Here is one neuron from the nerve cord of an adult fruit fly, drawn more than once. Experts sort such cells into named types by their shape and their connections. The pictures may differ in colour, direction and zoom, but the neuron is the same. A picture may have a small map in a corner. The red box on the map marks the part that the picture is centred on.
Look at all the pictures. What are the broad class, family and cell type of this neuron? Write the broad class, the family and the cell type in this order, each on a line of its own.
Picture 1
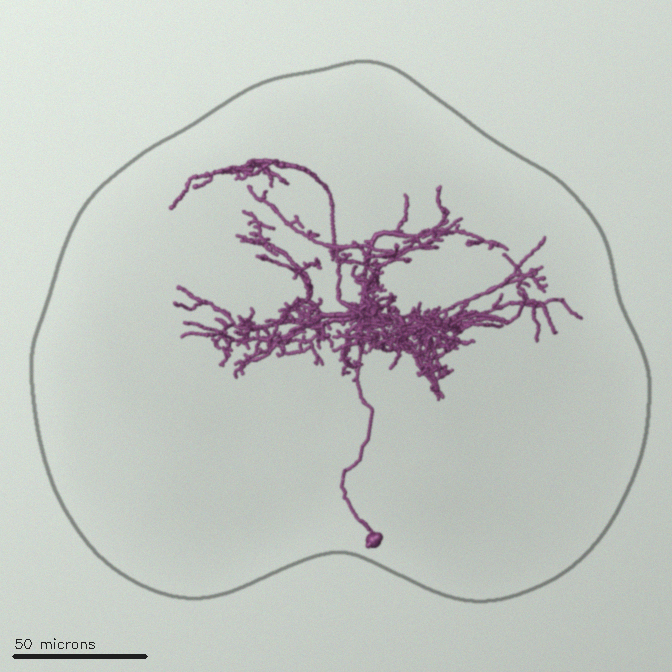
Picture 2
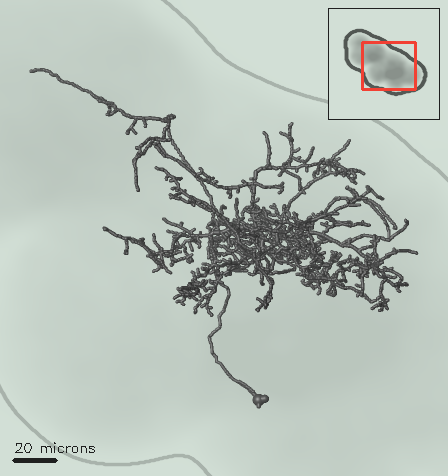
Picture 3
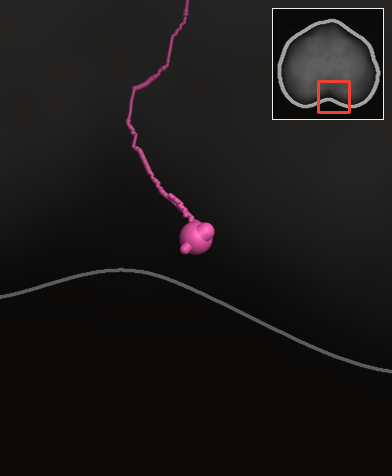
nerve-cord intrinsic neuron
hemilineage 06B
IN06B019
